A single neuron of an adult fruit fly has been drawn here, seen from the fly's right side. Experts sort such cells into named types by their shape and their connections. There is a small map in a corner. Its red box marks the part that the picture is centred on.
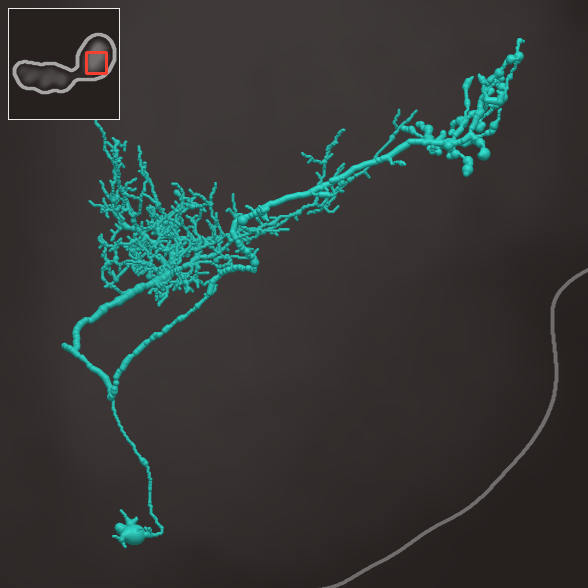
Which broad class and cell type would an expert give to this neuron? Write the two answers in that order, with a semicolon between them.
central-brain intrinsic neuron; CB0582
